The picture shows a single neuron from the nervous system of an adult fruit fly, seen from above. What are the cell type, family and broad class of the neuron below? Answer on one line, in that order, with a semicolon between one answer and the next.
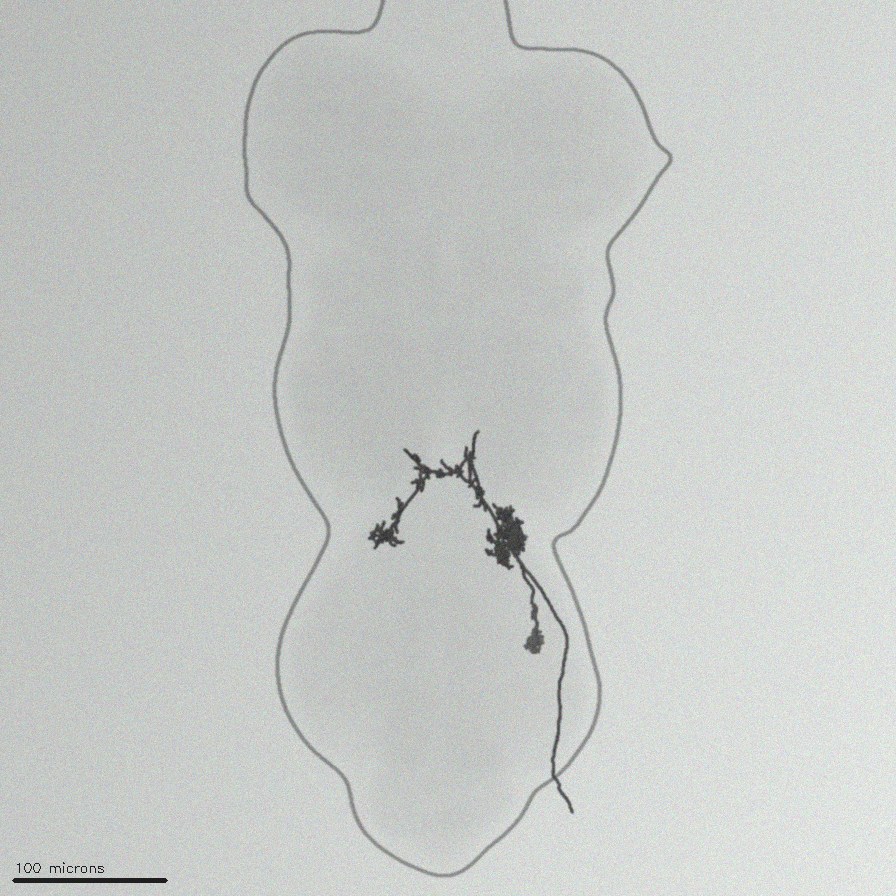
hiii2 MN; hemilineage 16B; motor neuron of the nerve cord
